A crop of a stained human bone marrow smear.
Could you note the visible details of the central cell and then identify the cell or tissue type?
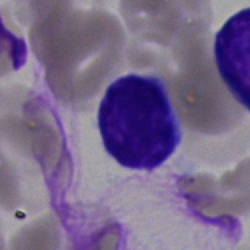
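The cell margin is smooth and lacks projections. Its chromatin is dense and dark, showing only faint mottling. No nucleoli are visible in the nucleus, and no distinct rim of cytoplasm can be seen around it. The cell is a lymphocyte.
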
